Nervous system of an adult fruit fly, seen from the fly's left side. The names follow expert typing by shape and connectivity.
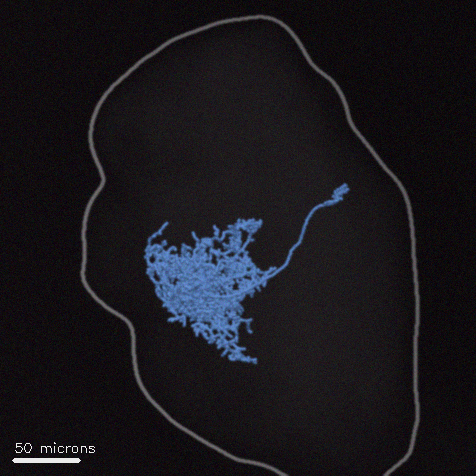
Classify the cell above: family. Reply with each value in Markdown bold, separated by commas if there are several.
**hemilineage VLPp1**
